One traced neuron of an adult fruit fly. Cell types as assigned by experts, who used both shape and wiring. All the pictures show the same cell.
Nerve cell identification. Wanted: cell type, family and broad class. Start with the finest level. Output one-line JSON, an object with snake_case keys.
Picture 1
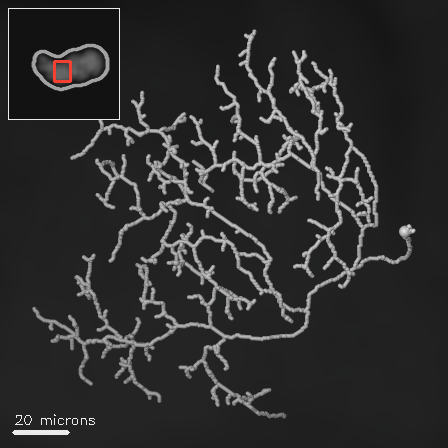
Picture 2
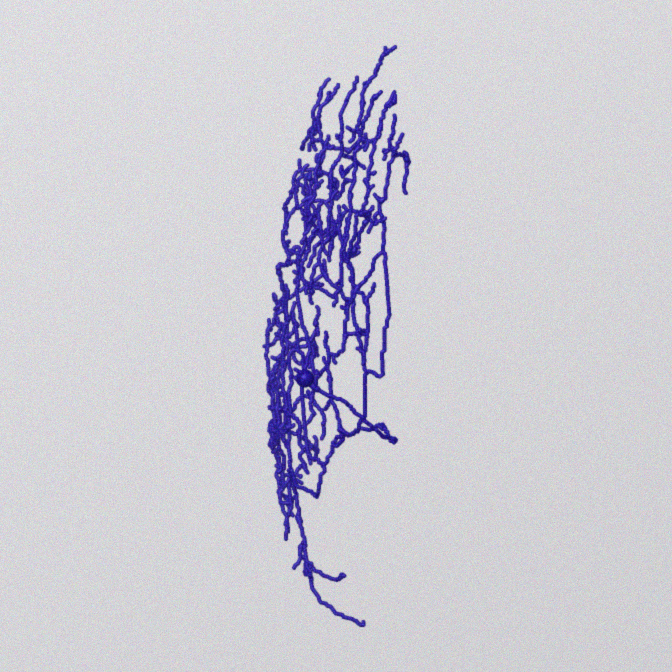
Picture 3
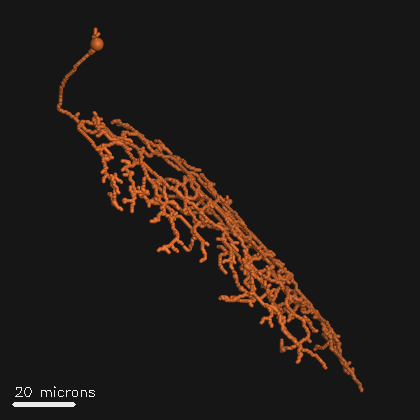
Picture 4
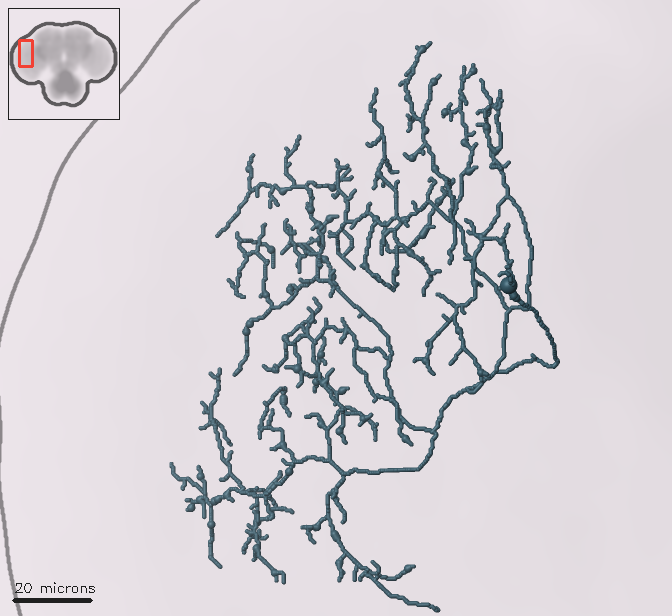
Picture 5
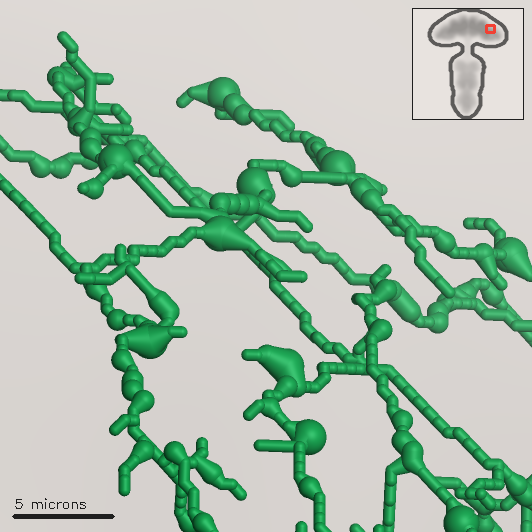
{"cell_type": "Cm17", "family": "Cm", "broad_class": "optic-lobe intrinsic neuron"}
